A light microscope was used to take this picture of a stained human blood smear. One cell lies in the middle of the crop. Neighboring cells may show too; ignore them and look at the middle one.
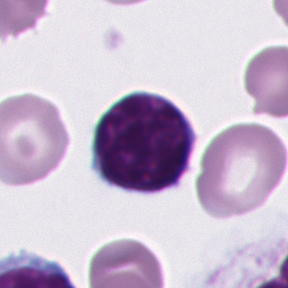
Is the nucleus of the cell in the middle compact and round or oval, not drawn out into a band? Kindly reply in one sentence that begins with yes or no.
Yes, the cell has a nucleus shaped as one compact round or oval mass.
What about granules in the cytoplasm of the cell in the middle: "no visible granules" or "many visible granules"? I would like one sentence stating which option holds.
No visible granules are present in the cytoplasm of the cell.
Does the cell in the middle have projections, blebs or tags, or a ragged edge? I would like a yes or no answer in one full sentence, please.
No, along its edge the cell is smooth rather than rough.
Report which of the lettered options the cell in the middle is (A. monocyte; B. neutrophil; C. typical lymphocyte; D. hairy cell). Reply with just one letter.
C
